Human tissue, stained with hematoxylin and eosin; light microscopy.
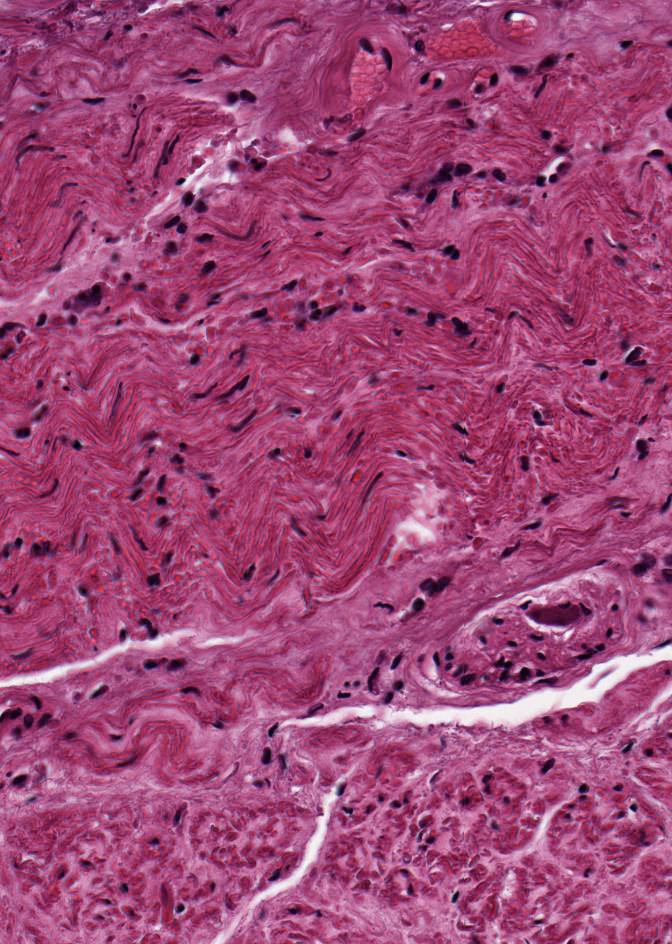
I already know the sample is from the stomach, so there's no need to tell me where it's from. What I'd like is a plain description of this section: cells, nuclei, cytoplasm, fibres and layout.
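Across the upper two-thirds, pink fibre bundles run a wavy, zigzag course. In the lower third, cut across, they look stippled and granular. Small, dark, mostly elongated nuclei lie among them. On the right, just below the middle, crowded nuclei ring a small narrow-lumened vessel.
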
